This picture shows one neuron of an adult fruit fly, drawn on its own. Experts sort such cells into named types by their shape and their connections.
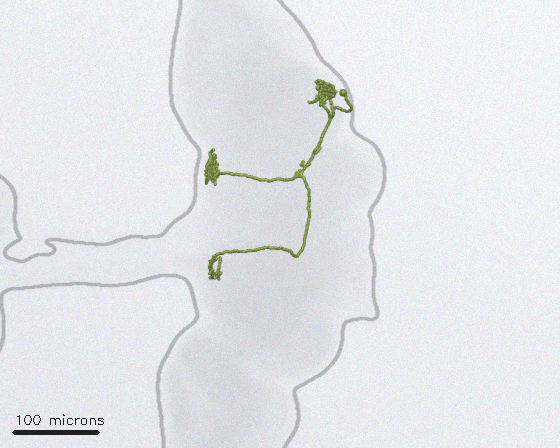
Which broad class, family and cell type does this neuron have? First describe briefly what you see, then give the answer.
It lies in the brain. Its cell body lies at the top of the picture. From top to bottom in the picture it spans about 250 microns. Its broad class is central-brain intrinsic neuron. Its family is hemilineage AOTUv3_ventral. Its cell type is PS083_c.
